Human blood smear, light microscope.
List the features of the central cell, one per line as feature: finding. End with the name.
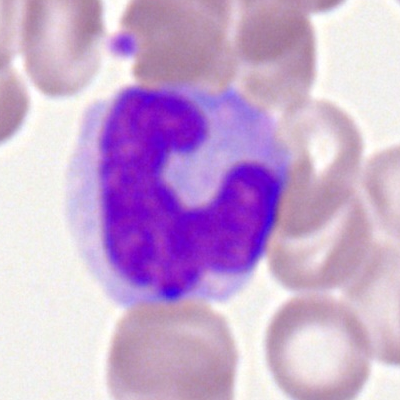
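Nucleus: one curved C-shaped mass, notch opening toward the right
Lobes: none separate, no thin strands joining
Chromatin: dark purple, clumped, paler patches between dark areas
Cytoplasm: pale lilac-blue, filling the notch
Name: monocyte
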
